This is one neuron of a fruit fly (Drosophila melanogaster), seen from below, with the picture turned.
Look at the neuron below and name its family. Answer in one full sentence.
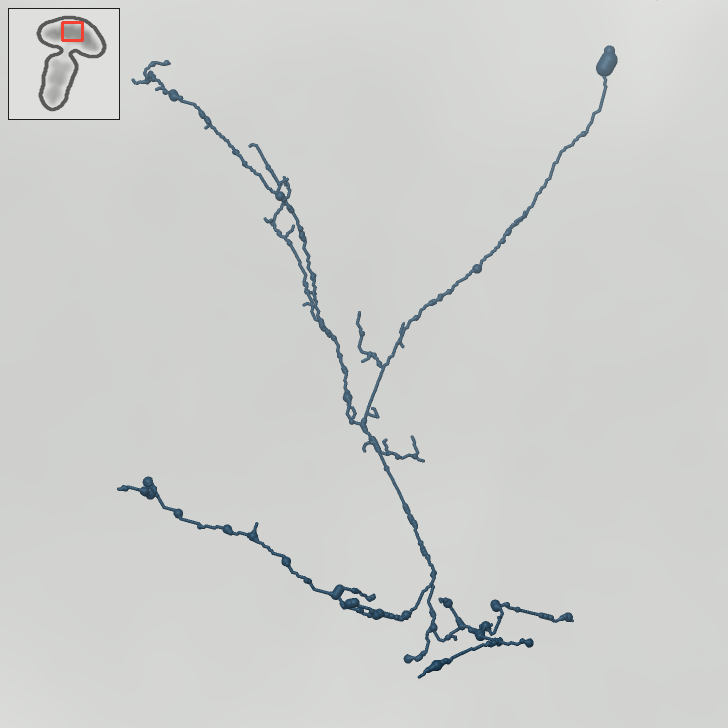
Under the family hemilineage SMPad2 is grouped this neuron.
